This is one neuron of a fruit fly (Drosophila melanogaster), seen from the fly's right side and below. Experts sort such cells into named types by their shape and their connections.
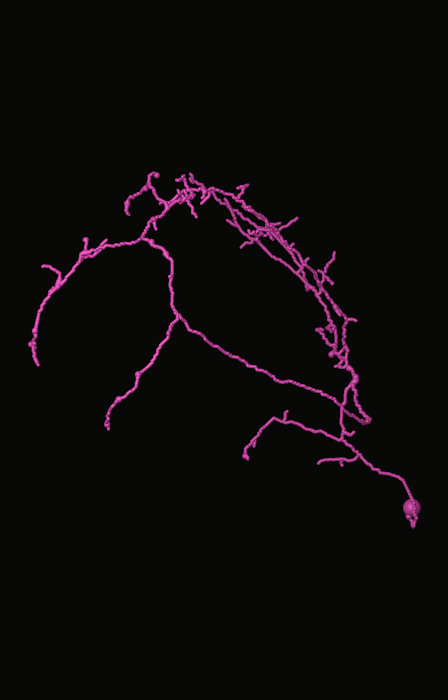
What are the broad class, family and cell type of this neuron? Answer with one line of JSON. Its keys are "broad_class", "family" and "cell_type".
{"broad_class": "central-brain intrinsic neuron", "family": "hemilineage SLPa&l1_anterior", "cell_type": "CL091"}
